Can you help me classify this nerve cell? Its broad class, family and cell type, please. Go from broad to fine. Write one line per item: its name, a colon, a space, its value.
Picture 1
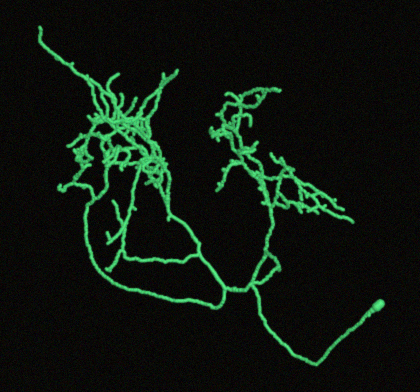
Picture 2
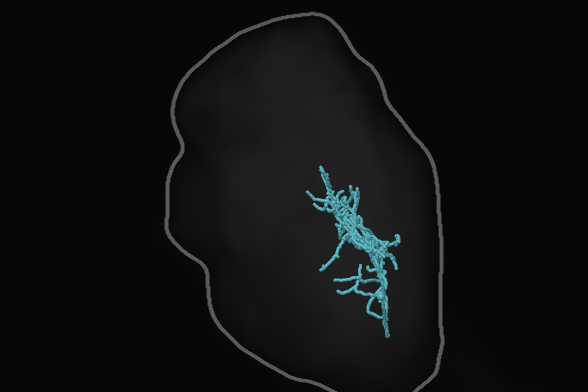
broad class: central-brain intrinsic neuron
family: hemilineage LB19
cell type: PS333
